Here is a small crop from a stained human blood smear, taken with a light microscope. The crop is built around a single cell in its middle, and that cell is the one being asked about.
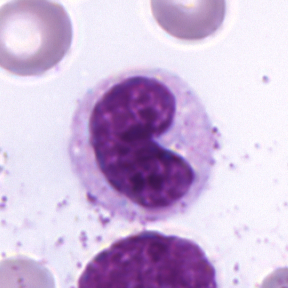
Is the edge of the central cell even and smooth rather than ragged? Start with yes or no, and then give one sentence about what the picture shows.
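Yes. The cell outline is round to slightly oval with a smooth edge.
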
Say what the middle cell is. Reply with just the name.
band neutrophil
